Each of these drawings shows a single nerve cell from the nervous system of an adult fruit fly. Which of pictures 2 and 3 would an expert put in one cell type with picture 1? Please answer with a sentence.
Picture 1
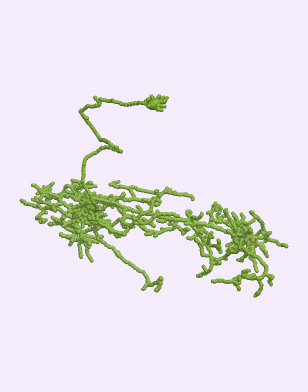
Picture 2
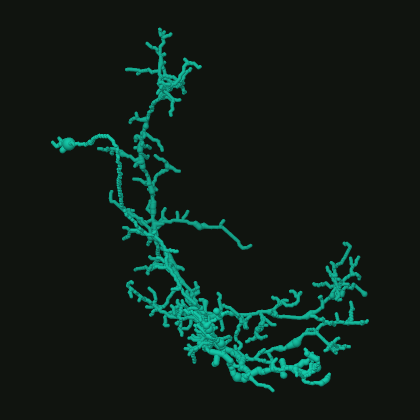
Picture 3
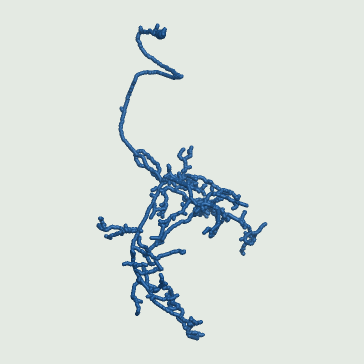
Picture 3 is of the same cell type.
